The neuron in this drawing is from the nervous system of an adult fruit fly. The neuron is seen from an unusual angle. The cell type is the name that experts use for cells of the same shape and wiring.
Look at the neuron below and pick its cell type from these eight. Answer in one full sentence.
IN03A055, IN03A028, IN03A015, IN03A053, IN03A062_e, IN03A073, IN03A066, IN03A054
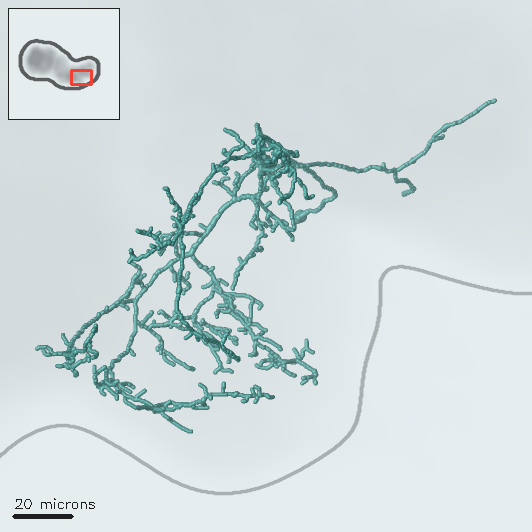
By type, the neuron is IN03A054.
